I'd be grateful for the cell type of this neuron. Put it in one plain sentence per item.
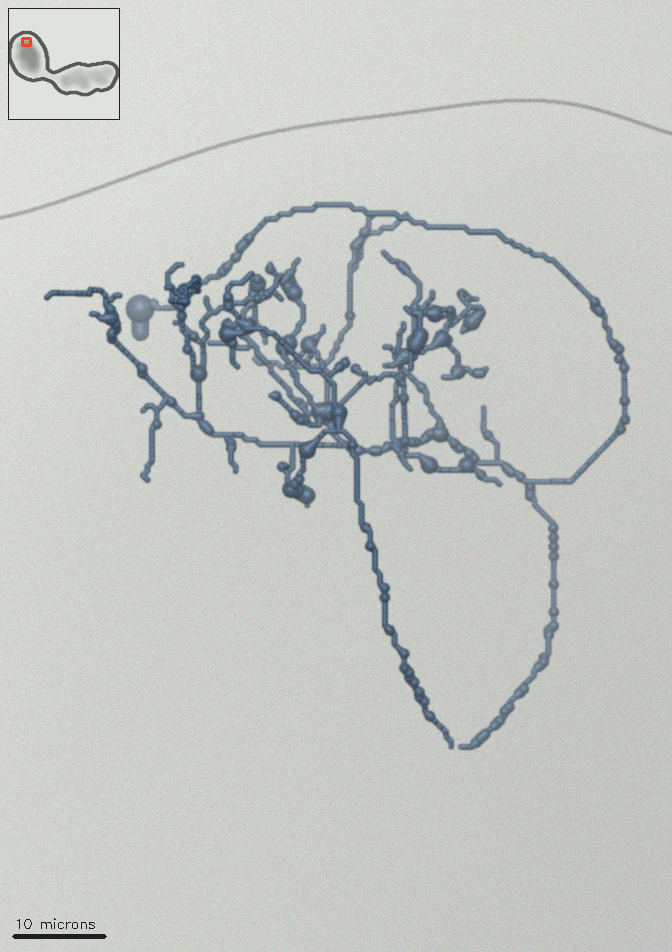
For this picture: The cell type is SMP352.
